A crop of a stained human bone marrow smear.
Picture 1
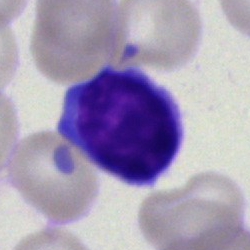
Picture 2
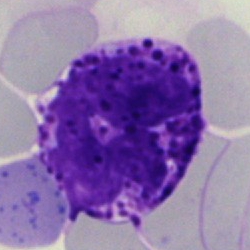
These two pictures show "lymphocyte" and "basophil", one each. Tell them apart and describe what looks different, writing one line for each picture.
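Picture 1 shows a lymphocyte: No granules are visible in the cytoplasm.
Picture 2 shows a basophil: Numerous coarse, round, dark purple-black granules are scattered across the cell.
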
